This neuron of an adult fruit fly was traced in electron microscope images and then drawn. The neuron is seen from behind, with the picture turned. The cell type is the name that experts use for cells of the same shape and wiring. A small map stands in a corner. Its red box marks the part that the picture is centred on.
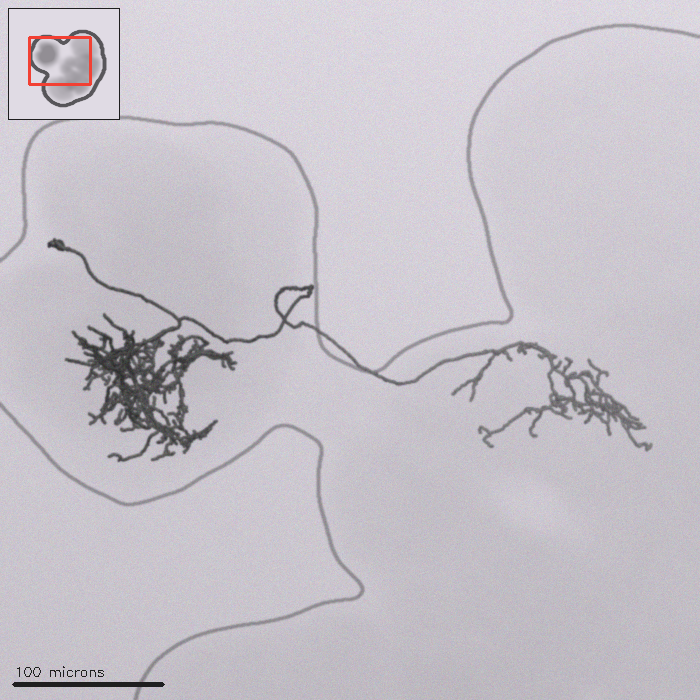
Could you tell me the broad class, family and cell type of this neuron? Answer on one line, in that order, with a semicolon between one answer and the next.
ascending neuron; hemilineage 06B; AN06B011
